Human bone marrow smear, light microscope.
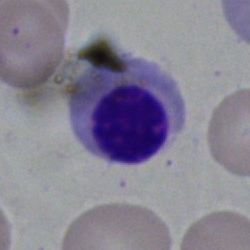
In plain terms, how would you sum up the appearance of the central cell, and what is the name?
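First, nuclear position: toward the lower edge of the cell, leaving the widest band of cytoplasm above it. Second, chromatin: deep purple and dense. Third, cytoplasm: pale lilac-blue. Fourth, outline: irregular rather than smoothly round. The cell is an erythroblast.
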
